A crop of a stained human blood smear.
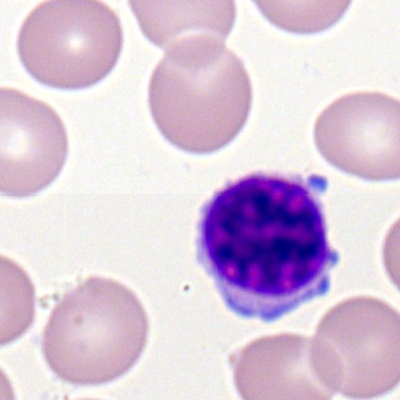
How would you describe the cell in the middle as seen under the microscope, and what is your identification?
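Look first at the shape: the cell in the middle is roughly round. Around the nucleus the cytoplasm is scant, only a narrow pale blue rim. Along the right edge, small blue blebs stick out. This is a lymphocyte.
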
